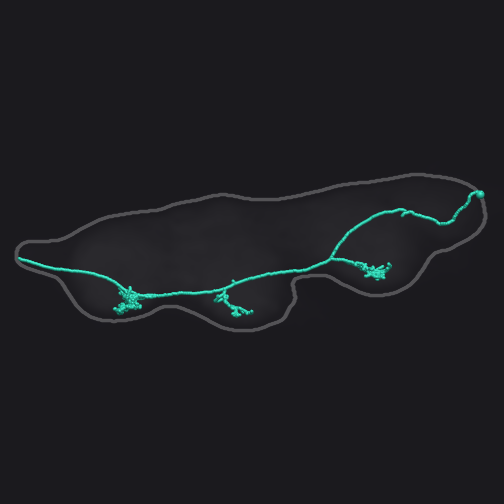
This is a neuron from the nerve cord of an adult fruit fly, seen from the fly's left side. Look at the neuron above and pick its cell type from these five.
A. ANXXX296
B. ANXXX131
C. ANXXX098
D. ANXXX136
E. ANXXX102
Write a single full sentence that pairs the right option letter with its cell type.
The neuron is typed as ANXXX296, which is listed in option A.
